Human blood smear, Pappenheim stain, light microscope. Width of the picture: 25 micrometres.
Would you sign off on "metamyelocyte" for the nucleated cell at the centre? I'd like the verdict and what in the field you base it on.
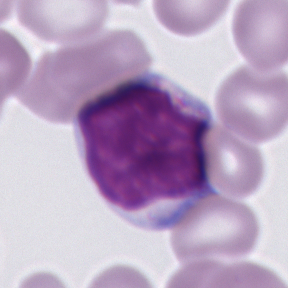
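The cell is a large granular lymphocyte, not a metamyelocyte. Its cytoplasm is pale blue.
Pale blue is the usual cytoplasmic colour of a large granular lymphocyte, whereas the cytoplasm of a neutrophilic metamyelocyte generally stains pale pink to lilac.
This colour supports large granular lymphocyte and counts against metamyelocyte. The cell measures about 13 micrometres across.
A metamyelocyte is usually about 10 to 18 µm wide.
The measured size falls within that range, so size alone does not decide between the two names. Further features: an irregular, angular outline; a single unlobed nucleus with angular corners, filling about 70% of the cell's area; dense, deep purple chromatin; and cytoplasm that is not filled with coarse granules and contains no vacuoles.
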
